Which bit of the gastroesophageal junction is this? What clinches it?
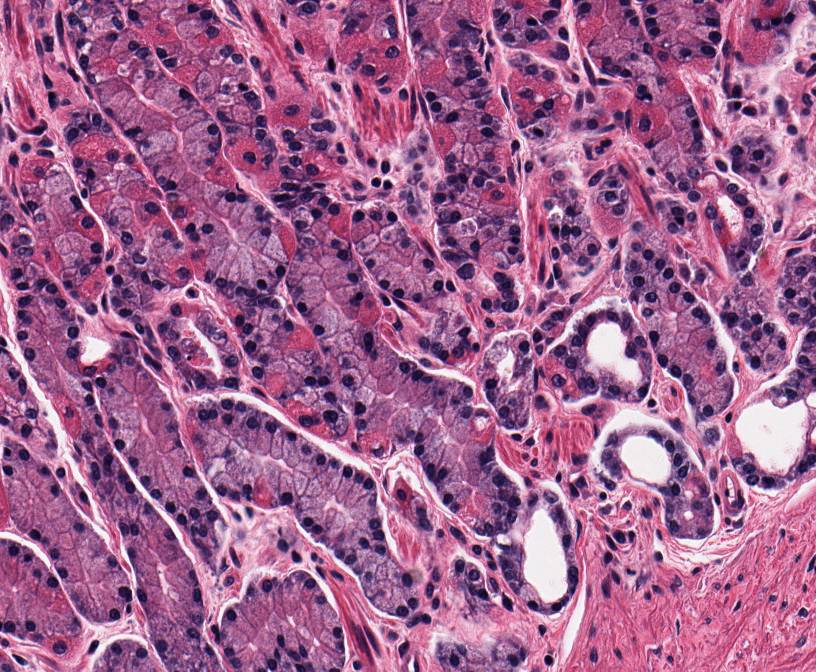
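Part shown: oxyntic mucosa. Glands mostly run obliquely, upper left to lower right. Large parietal cells, bright pink cytoplasm and round central nucleus, scattered among glands; most plentiful in upper half of field.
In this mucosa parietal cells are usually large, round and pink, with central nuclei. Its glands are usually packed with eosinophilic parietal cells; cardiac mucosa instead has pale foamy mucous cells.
Many glands lined by cells with pale purple-grey, finely bubbly cytoplasm and nuclei toward the base. Epithelial nuclei: small, round, darkly stained.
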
